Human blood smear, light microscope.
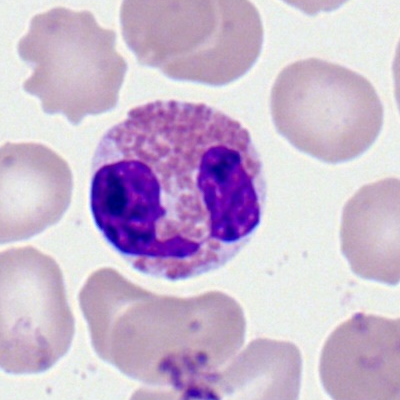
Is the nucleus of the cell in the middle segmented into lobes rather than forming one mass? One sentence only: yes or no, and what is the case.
Yes, there are two or more lobes making up the nucleus of the cell.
